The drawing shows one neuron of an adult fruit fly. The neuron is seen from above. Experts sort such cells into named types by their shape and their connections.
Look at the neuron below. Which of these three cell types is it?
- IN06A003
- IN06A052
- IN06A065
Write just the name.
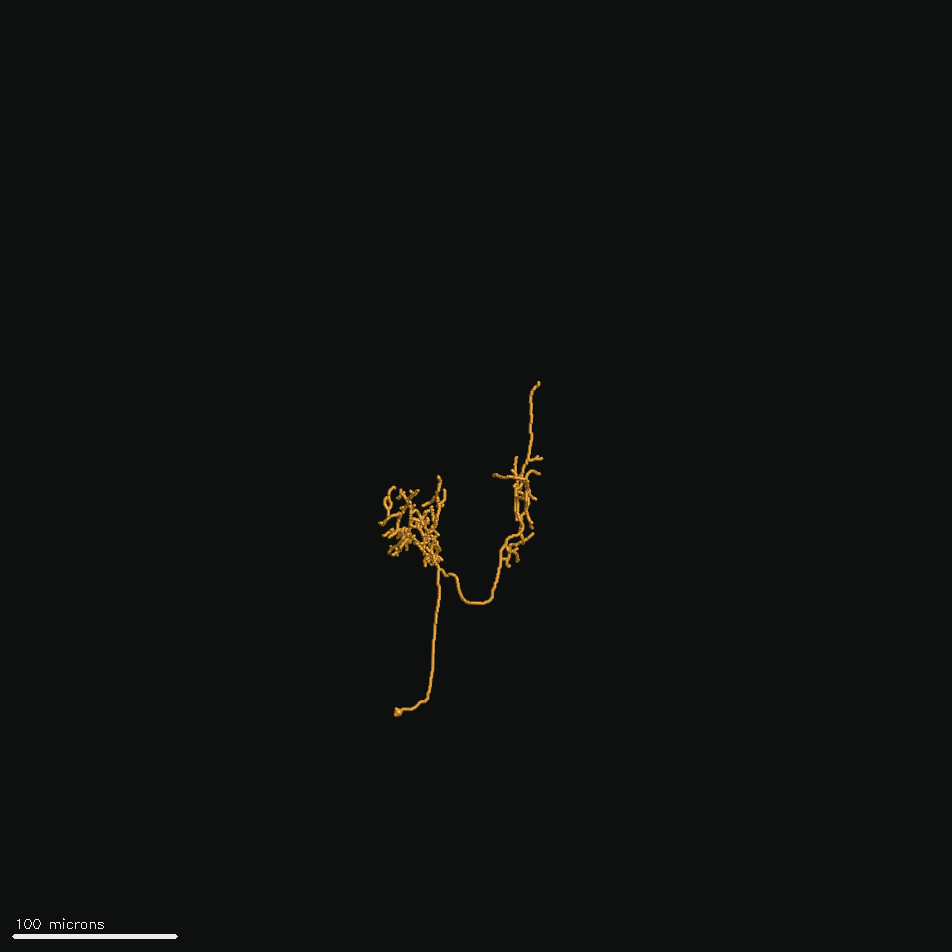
IN06A052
